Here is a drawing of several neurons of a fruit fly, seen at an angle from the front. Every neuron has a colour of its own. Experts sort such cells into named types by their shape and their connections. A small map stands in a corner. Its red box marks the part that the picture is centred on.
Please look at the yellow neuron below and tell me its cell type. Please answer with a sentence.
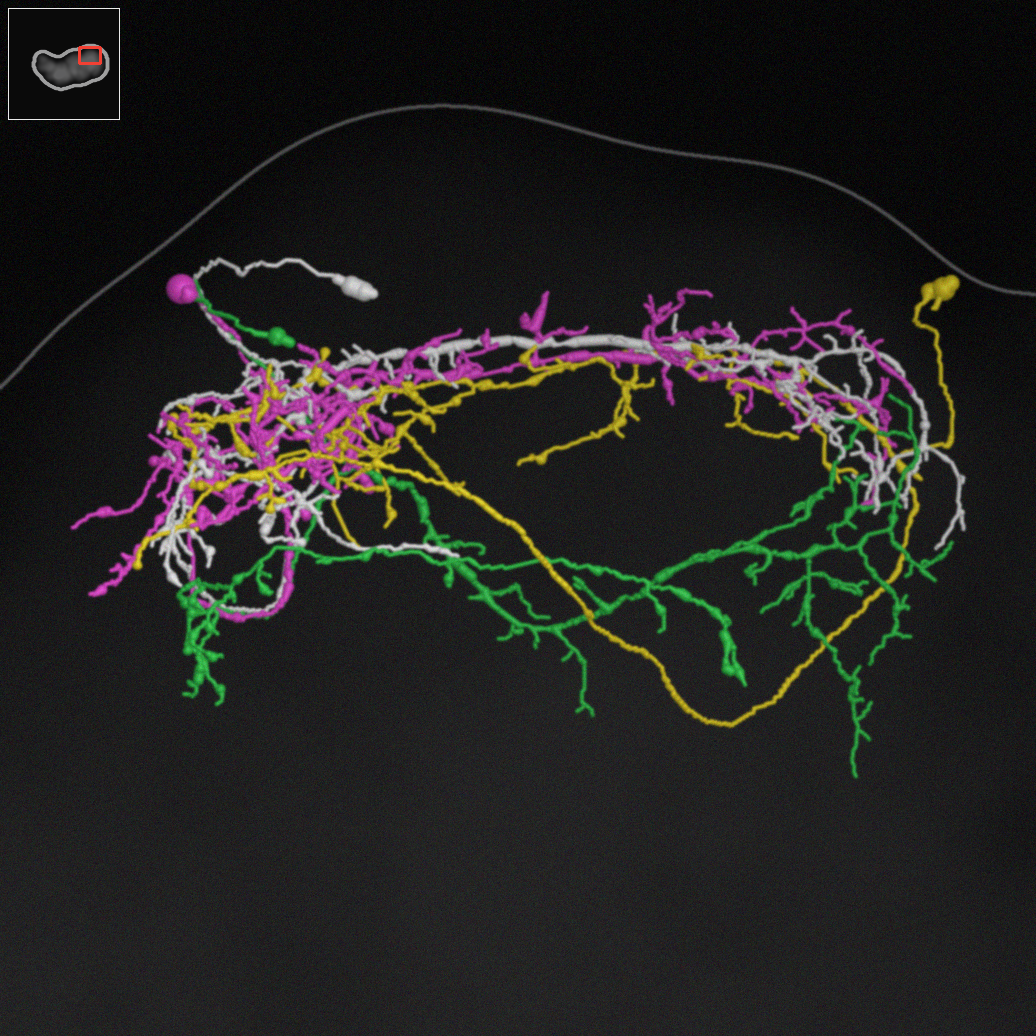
The cell type is CB1289.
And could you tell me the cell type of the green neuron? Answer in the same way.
The cell type is SMP361.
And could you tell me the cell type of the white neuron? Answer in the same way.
The cell type is CB3261.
